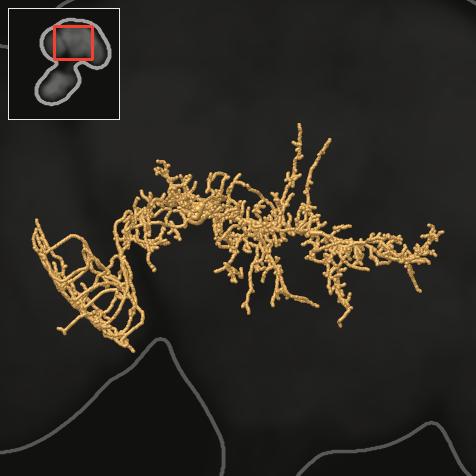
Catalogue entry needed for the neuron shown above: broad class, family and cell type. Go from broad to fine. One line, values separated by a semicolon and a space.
visual centrifugal neuron; LoVC; LoVC6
